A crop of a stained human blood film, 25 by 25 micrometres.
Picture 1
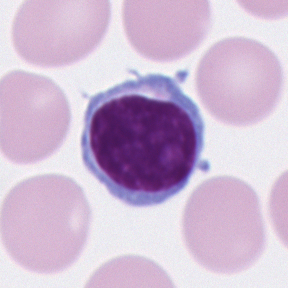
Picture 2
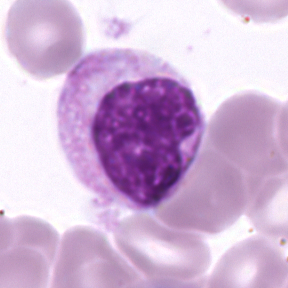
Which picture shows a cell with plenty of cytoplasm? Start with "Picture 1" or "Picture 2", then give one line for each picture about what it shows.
Picture 2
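In picture 1: The cytoplasm forms a narrow rim that is widest above the nucleus.
In picture 2: A broad rim of pale lilac cytoplasm lies mainly on the upper left of the cell.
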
